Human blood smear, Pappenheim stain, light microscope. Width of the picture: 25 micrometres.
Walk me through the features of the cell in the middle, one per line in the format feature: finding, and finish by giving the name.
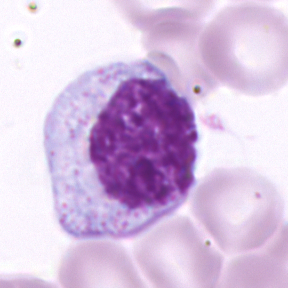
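Nuclear shape: roundish to oval; no lobes, no deep indentation.
Nuclear position: off-centre, pushed toward the right side of the cell.
Nucleolus: none distinct.
Cell outline: somewhat angular, not smoothly round.
Identification: myelocyte.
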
